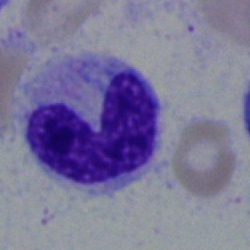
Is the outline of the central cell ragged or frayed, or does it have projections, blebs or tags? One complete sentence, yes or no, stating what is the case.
No, the cell lacks a rough edge; its outline is smooth.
